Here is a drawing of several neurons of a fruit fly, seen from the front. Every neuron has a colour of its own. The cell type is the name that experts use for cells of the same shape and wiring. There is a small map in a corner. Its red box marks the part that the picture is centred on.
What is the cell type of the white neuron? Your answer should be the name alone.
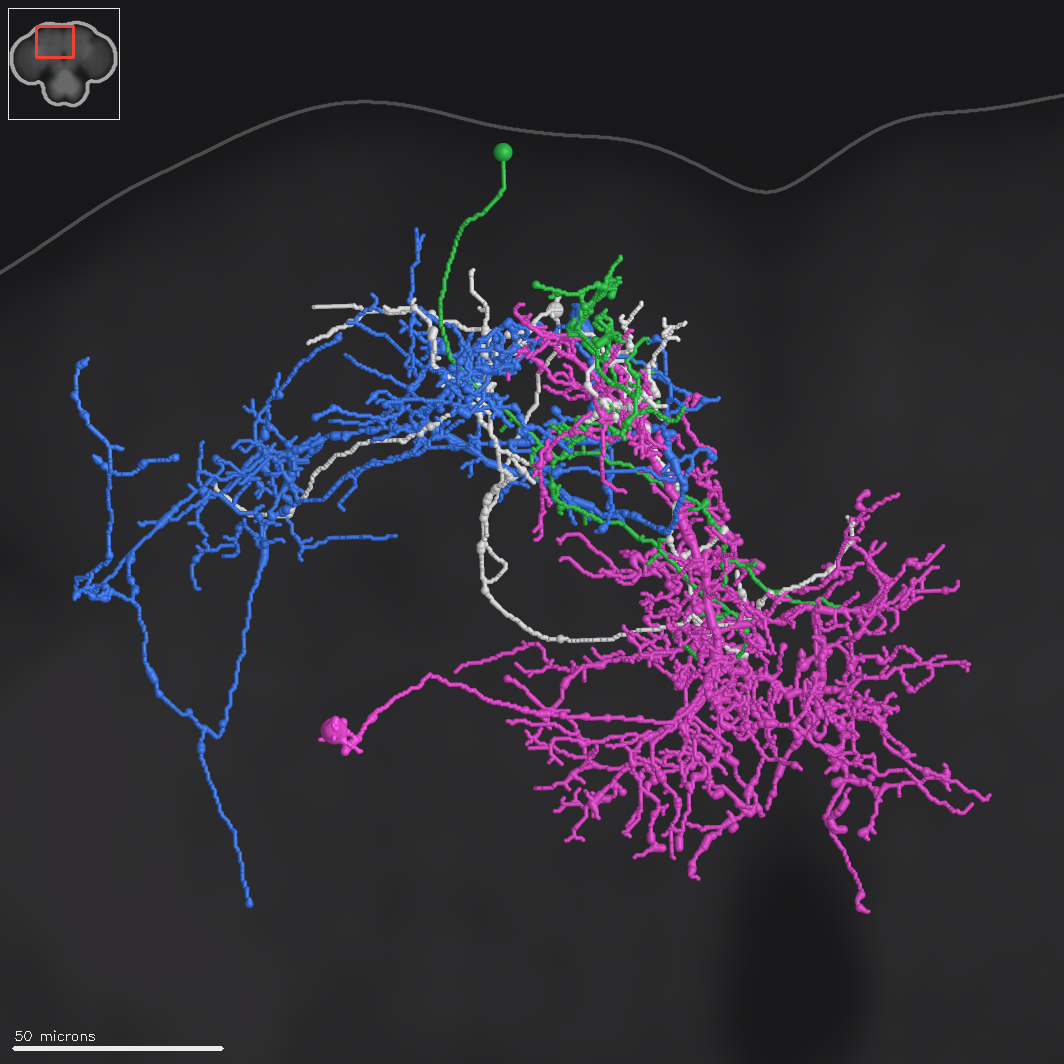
SMP581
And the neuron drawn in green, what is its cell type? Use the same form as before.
SMP438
